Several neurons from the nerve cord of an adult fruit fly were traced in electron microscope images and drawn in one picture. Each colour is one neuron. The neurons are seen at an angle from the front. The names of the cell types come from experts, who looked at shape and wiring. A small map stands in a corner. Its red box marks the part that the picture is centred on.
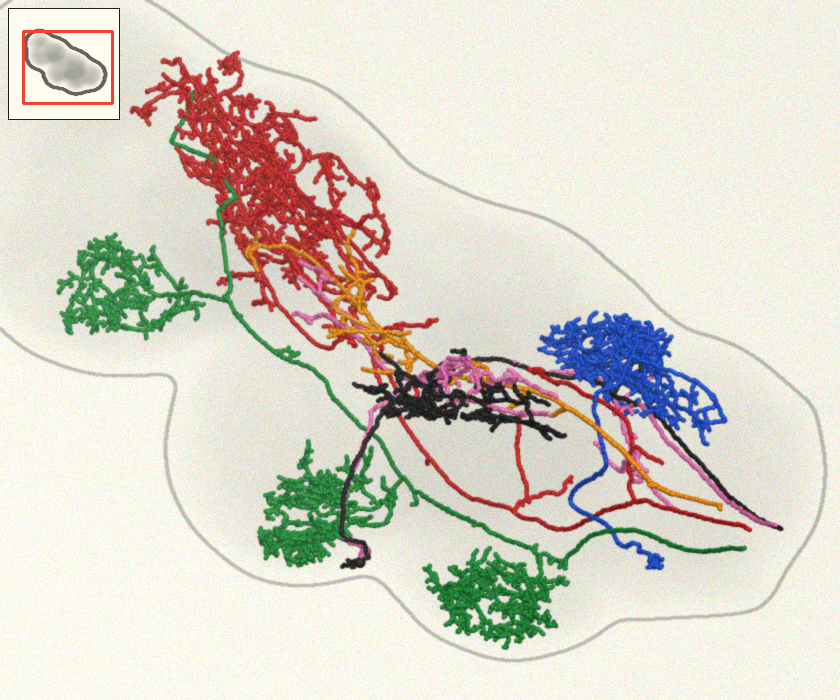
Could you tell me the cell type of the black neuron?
AN07B041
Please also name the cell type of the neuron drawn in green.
ANXXX075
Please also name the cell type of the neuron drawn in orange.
DNg99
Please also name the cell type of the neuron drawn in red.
AN17A012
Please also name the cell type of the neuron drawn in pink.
AN07B057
